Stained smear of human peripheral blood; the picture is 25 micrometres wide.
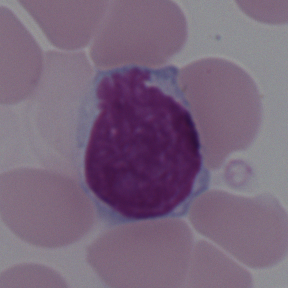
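Typical lymphocyte, the cell in the middle of this stained peripheral blood smear. The typical lymphocyte has dark purple, dense chromatin with a coarse, clumped texture. Its cytoplasm forms only a scant rim around the nucleus, widest at the upper right. Neither granules nor vacuoles can be seen in the cytoplasm.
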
